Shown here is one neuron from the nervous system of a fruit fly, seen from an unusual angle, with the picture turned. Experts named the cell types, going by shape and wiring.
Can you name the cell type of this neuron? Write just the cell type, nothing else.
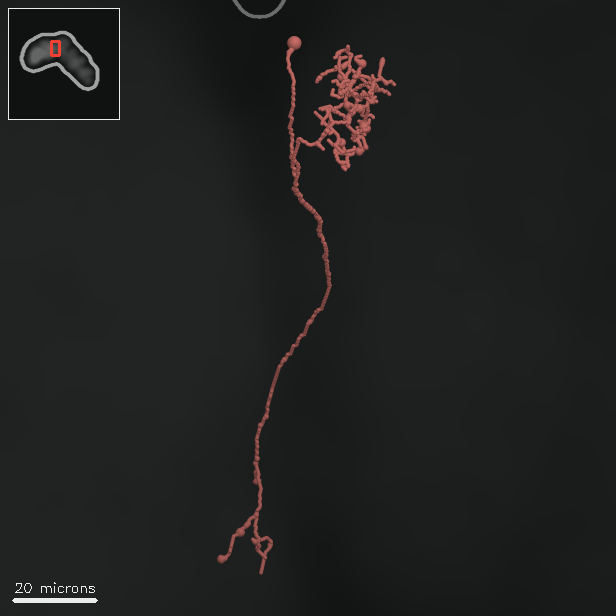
LoVP1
